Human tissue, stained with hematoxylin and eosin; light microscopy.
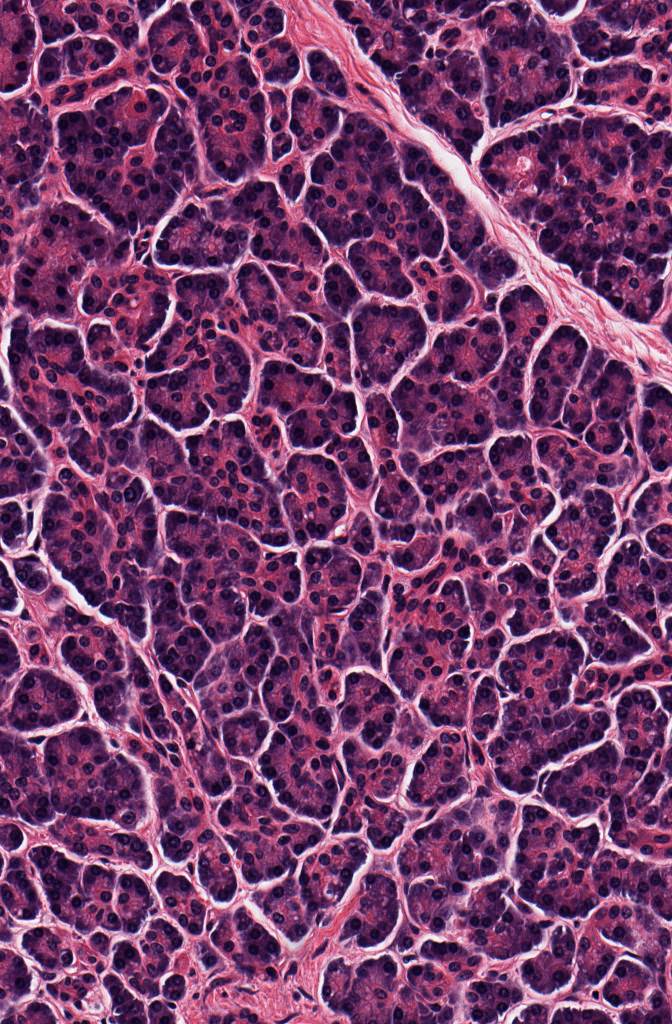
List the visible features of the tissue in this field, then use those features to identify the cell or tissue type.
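You've got closely packed acini filling the field, with thin strands of pink connective tissue between them. The acinar cells have round, dark nuclei near their bases, and the cytoplasm runs from purple at the base to pinker toward the centre of each acinus. Lumina are tiny and inconspicuous, not wide open spaces. That's pancreas.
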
